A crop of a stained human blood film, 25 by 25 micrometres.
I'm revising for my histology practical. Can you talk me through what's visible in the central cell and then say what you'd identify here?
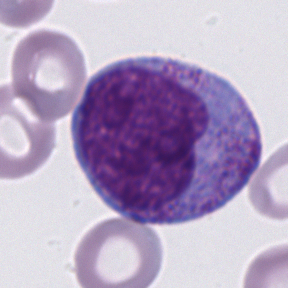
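Let me see: the outline is smooth and roughly round. There's a shallow indentation on the right side of the nucleus, where it faces the cytoplasm. The cytoplasm looks pale bluish-grey, deepening to blue at the edge of the cell, and it holds many fine purplish-pink granules. This is a promyelocyte.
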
